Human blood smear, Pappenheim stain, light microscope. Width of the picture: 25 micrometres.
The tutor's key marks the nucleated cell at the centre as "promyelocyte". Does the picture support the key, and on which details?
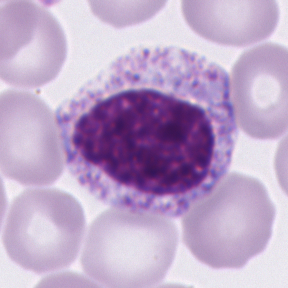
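The outline's slightly irregular and somewhat angular rather than smoothly round, and there are no distinct vacuoles in the cytoplasm; I'd just take those as what's there. The cell's about 15 micrometres across, with a nucleus of about 13 by 9 micrometres filling about 50% of the cell's area.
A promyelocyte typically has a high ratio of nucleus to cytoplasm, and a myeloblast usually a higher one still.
So promyelocyte isn't the name for this one: it's a myelocyte.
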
